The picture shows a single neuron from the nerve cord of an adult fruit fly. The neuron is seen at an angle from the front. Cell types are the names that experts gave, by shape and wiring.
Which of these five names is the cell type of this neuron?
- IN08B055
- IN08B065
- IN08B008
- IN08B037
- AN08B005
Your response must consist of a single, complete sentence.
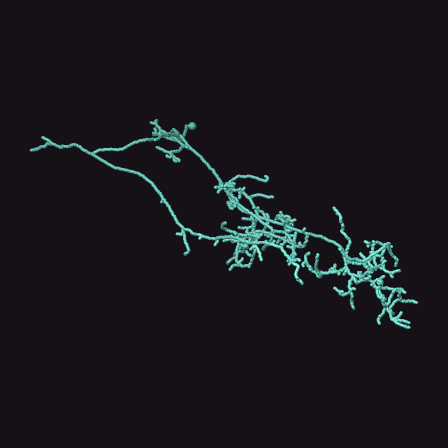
The type of this neuron is the cell type IN08B055.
